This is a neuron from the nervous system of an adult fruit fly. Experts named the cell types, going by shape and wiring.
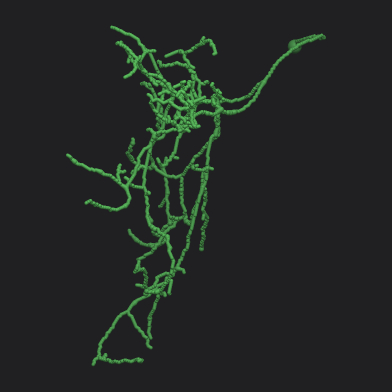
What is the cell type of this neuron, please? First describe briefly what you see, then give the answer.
Dozens of branch ends can be seen. In this view it is taller than it is wide. It is a central-brain intrinsic neuron. Its cell type is PVLP112.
